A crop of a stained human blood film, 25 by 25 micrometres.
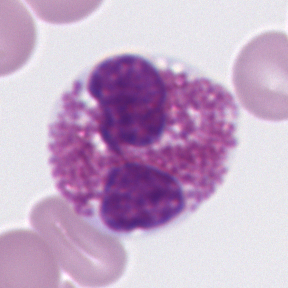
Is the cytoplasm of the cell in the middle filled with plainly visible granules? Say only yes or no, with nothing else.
Yes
